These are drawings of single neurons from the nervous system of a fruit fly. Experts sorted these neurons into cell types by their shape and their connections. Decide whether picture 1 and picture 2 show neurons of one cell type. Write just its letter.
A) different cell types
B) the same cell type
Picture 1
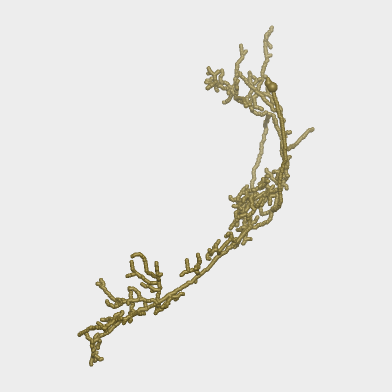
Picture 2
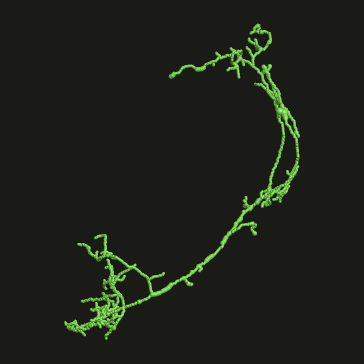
A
